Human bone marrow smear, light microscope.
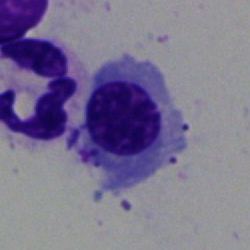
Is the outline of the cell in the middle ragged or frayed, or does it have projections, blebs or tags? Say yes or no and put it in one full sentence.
Yes, the cell does have a ragged or frayed edge, or projections, blebs or tags.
